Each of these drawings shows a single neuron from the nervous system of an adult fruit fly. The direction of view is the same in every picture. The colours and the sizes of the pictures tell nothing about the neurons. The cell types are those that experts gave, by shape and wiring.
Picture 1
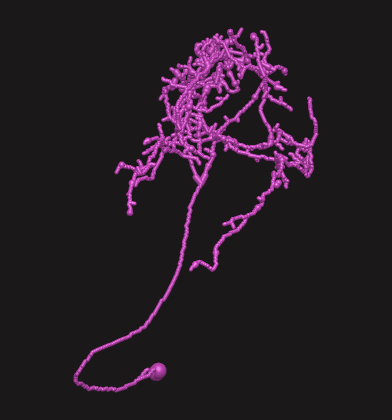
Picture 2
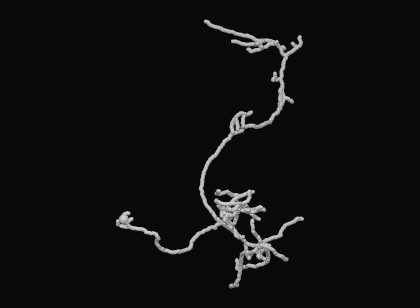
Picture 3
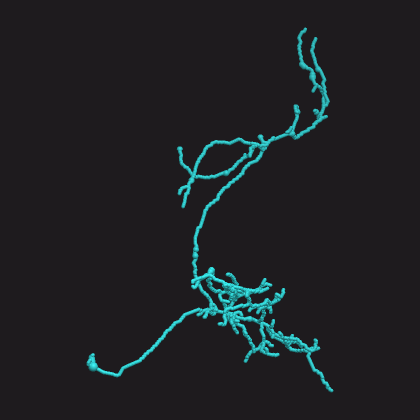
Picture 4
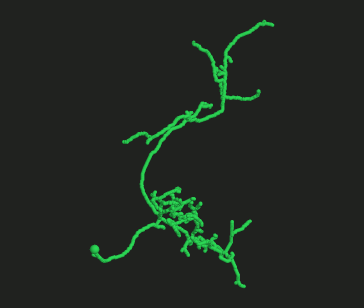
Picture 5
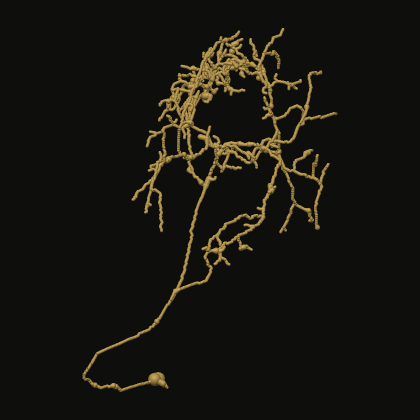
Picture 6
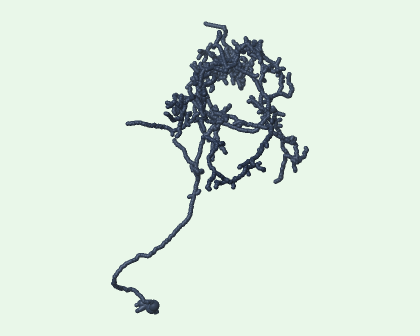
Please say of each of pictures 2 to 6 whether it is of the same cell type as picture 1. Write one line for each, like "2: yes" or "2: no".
2: no
3: no
4: no
5: yes
6: yes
